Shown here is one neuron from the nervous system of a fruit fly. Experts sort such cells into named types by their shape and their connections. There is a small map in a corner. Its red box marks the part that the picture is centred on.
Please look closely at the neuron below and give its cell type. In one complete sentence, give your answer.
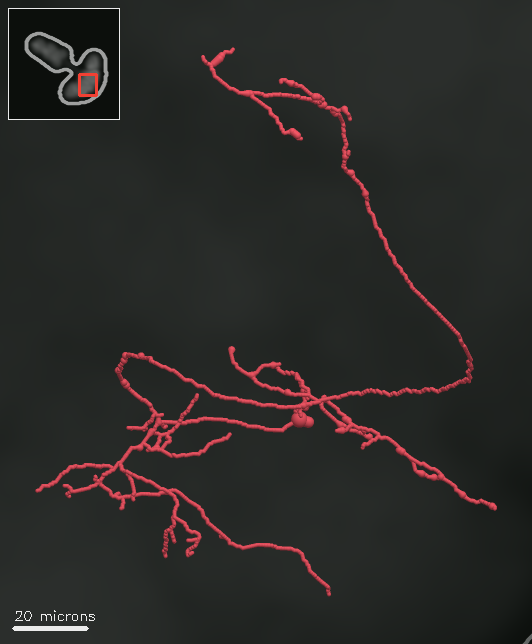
It is the cell type CB2123 to which this neuron belongs.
